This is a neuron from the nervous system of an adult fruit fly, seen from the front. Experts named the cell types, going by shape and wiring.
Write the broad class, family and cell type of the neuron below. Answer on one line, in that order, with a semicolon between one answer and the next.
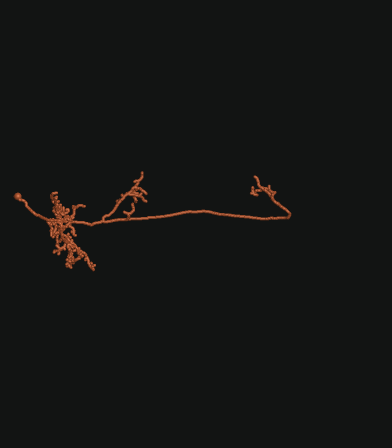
central-brain intrinsic neuron; hemilineage VLPl&d1_lateral; AVLP274_b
